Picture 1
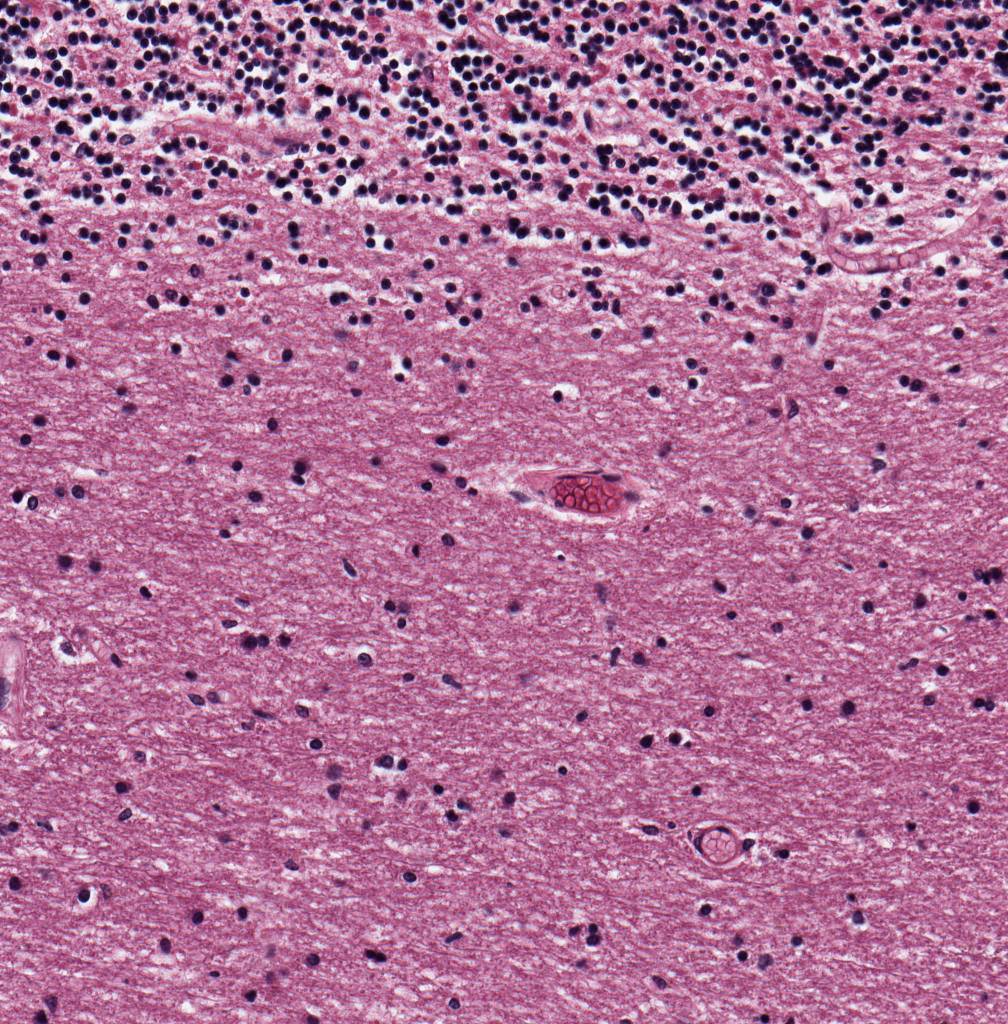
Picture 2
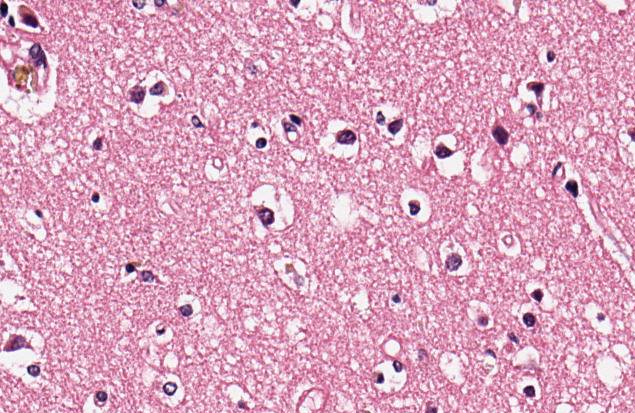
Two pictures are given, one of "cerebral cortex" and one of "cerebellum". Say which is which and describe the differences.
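The first picture shows the cerebellum, and the second the cerebral cortex. In the cerebellum, a band of densely packed nuclei occupies the top part of the field; these nuclei are small, round and darkly stained, with very little visible cytoplasm. Below the band, most of the field is pink fibrillary tissue with sparse, scattered small nuclei. In the cerebral cortex, by contrast, cells lie singly and fairly evenly scattered across a uniform pink fibrillary background, finely vacuolated so that it looks spongy throughout. Several cells in the middle and upper field have dark, angular, triangular profiles.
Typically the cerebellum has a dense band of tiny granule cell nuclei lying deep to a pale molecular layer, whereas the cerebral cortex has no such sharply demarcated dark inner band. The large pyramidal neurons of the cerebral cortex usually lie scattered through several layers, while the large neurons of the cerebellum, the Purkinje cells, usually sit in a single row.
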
